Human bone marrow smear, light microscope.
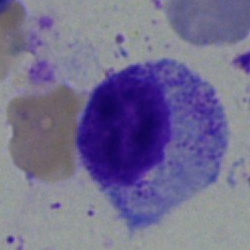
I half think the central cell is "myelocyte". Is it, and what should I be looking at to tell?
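Let's take it feature by feature, beginning with the outline, which is roughly round and smooth. Now the chromatin: it stains deep purple and looks dense.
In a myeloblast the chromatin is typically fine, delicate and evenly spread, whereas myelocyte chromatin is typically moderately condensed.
So the dense chromatin goes with myelocyte and against blast. Next, the nucleus sits off-centre toward the left, and the cytoplasm forms a broad crescent on the right side.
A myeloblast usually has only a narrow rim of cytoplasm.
That broad crescent is therefore another point against blast. Then the colour of the cytoplasm, which is pale blue-grey.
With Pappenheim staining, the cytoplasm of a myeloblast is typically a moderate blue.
This paler tone again leans away from blast. Just to the left of the cell you can also see a pale cell without a nucleus. Putting all of this together, myelocyte fits this cell, and blast does not.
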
